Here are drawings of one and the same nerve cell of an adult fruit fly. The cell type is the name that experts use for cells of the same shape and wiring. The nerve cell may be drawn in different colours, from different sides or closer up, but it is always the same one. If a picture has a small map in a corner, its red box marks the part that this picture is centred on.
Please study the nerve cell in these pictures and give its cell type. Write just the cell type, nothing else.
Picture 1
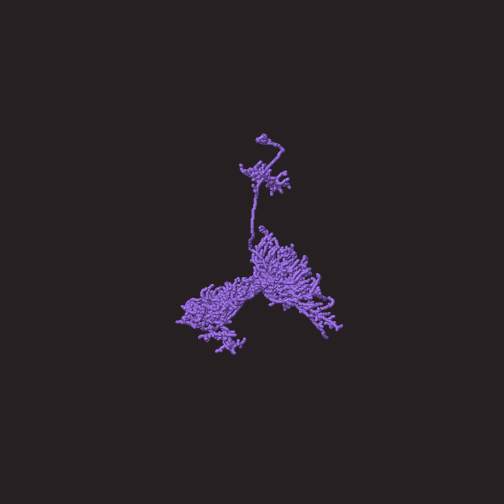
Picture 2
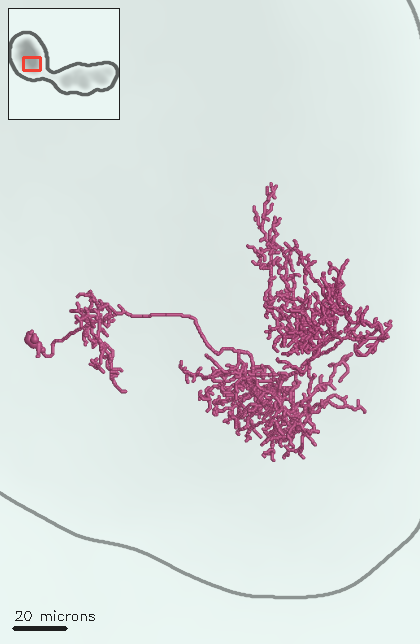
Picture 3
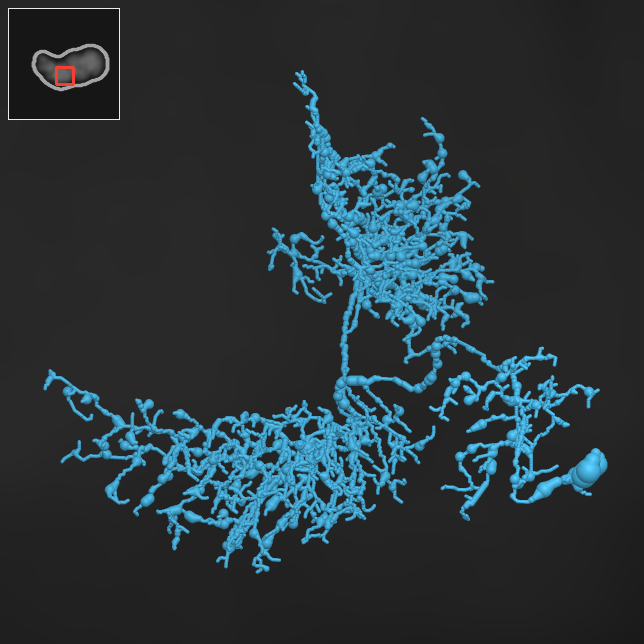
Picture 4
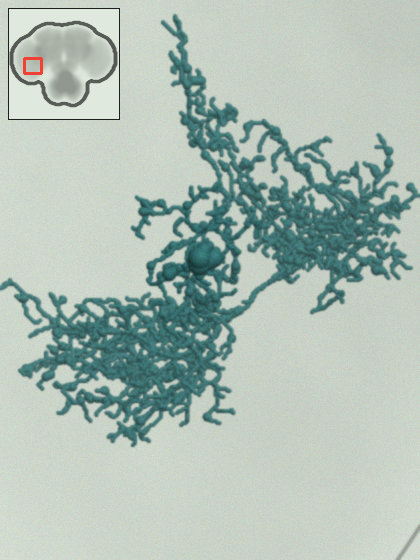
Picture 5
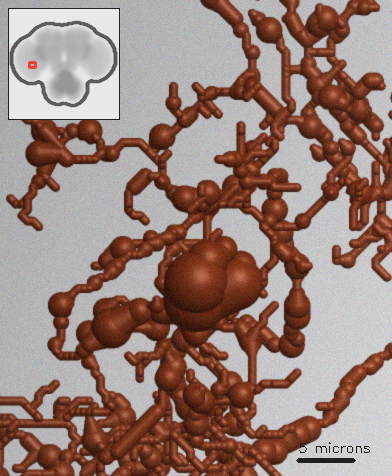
TmY19a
